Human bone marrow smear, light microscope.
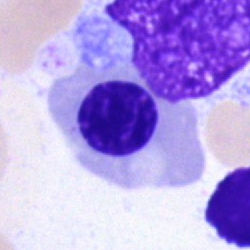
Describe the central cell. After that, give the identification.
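Irregular, angular outline with blunt corners. No nucleoli visible. Abundant cytoplasm forms a wide pale grey-blue rim around the nucleus. Cell: erythroblast.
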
